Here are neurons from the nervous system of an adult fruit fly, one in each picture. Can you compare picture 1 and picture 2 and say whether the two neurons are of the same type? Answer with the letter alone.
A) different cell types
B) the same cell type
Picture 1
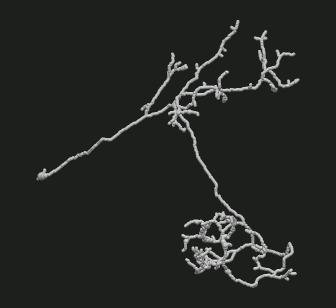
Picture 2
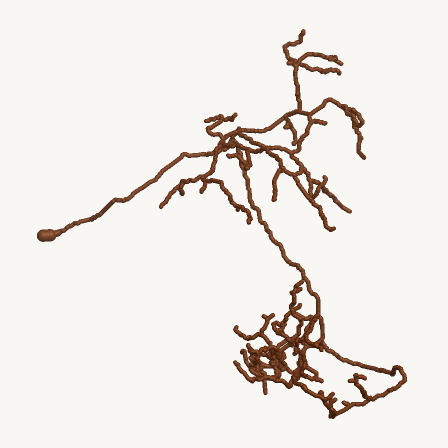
B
